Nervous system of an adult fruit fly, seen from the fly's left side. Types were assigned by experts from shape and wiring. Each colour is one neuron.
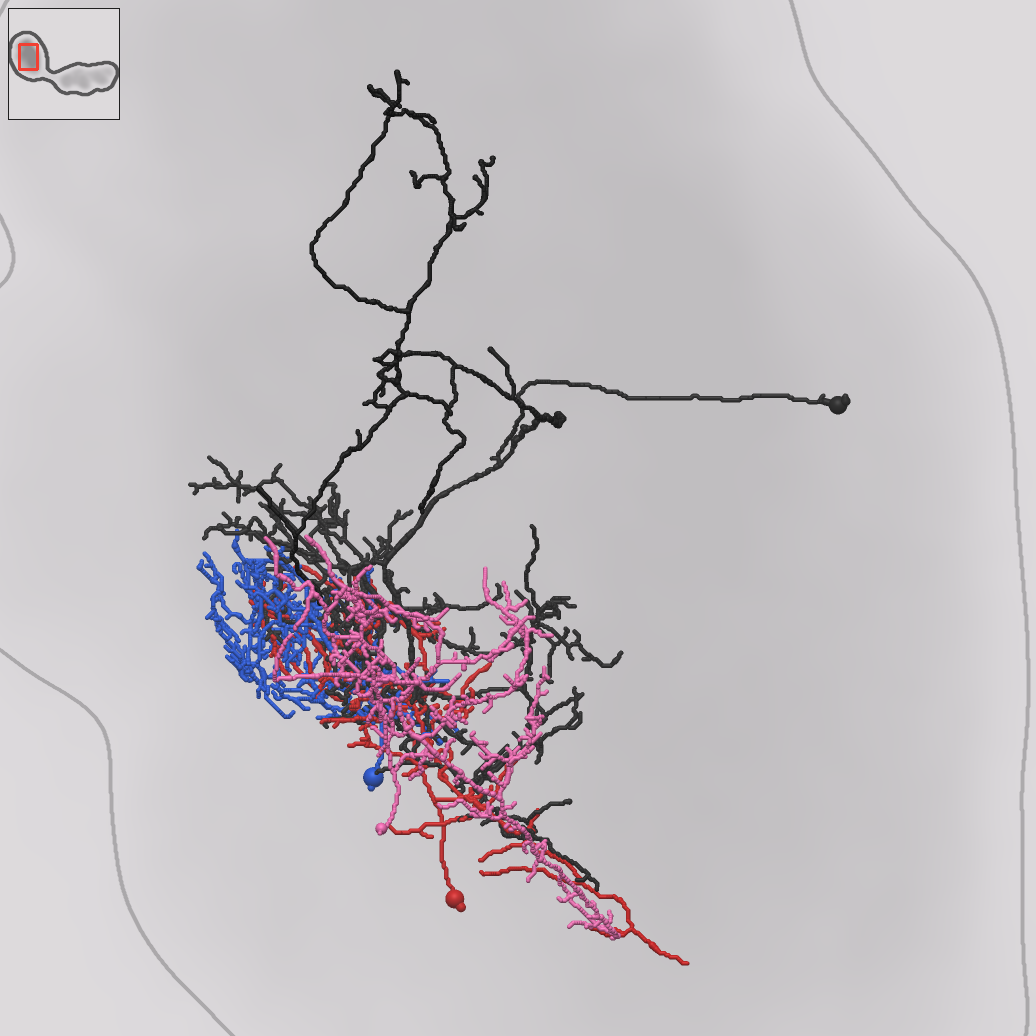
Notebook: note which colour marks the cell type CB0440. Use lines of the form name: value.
colour: black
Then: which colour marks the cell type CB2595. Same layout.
colour: red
